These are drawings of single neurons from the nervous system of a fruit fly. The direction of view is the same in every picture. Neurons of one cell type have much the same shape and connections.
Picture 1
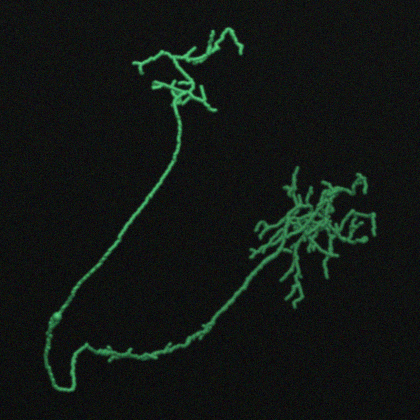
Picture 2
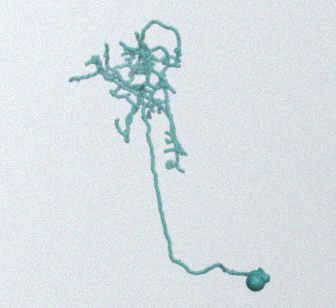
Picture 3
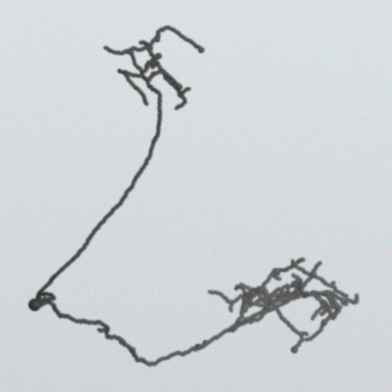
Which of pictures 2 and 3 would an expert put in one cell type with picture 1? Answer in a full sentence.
Picture 3 is of the same cell type.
